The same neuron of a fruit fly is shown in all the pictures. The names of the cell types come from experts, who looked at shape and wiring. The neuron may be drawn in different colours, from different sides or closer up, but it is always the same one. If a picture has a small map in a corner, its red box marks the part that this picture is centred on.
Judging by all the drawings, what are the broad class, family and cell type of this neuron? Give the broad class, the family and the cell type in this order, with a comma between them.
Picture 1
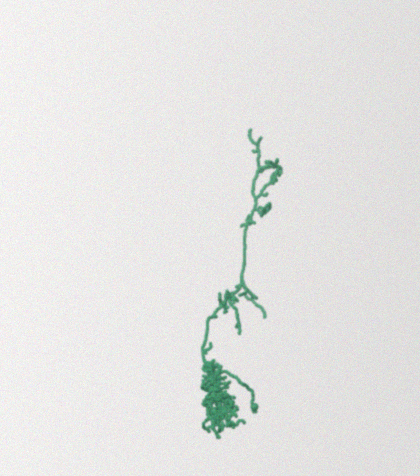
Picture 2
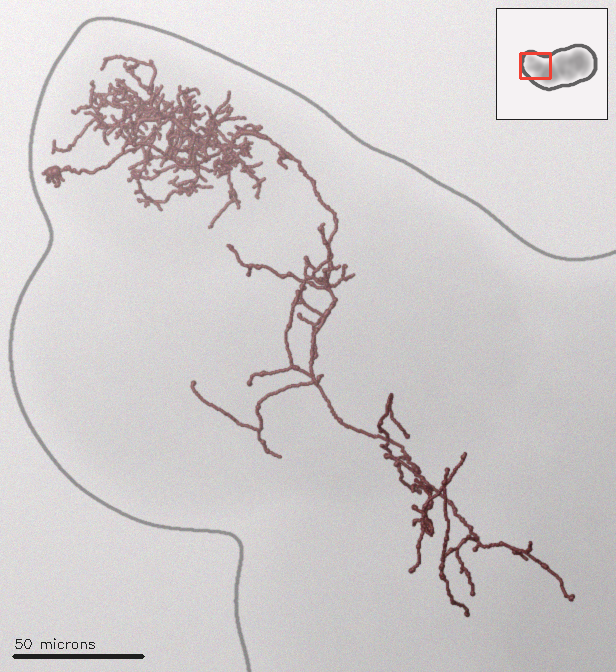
nerve-cord intrinsic neuron, hemilineage 12A, IN12A025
